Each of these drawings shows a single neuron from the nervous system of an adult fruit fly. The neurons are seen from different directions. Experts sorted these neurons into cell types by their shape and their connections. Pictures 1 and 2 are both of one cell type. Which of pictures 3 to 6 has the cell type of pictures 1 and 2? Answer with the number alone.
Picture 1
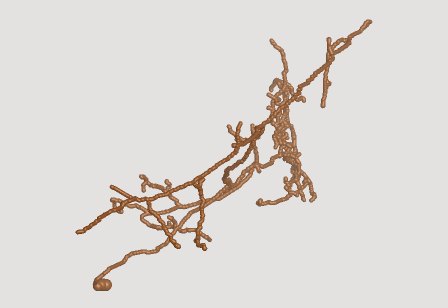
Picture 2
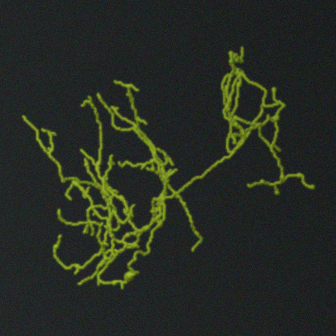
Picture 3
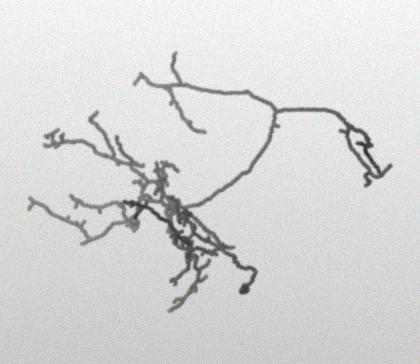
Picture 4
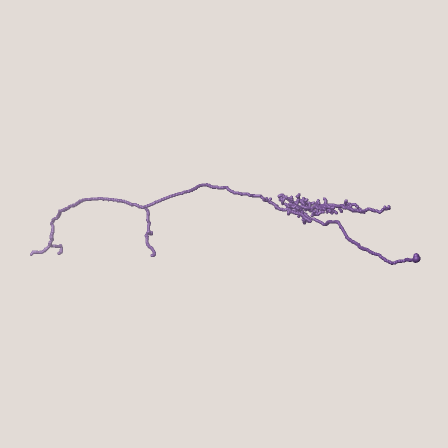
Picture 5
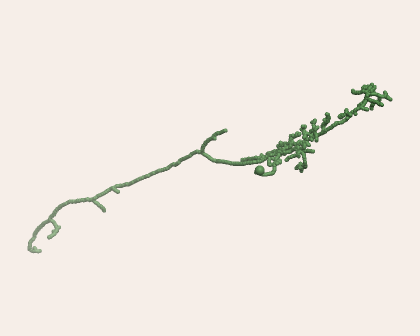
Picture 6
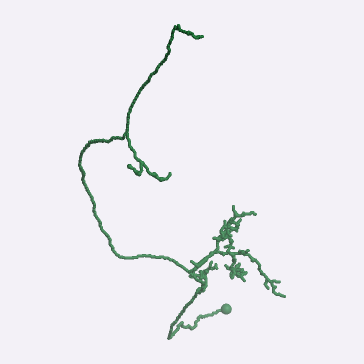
3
